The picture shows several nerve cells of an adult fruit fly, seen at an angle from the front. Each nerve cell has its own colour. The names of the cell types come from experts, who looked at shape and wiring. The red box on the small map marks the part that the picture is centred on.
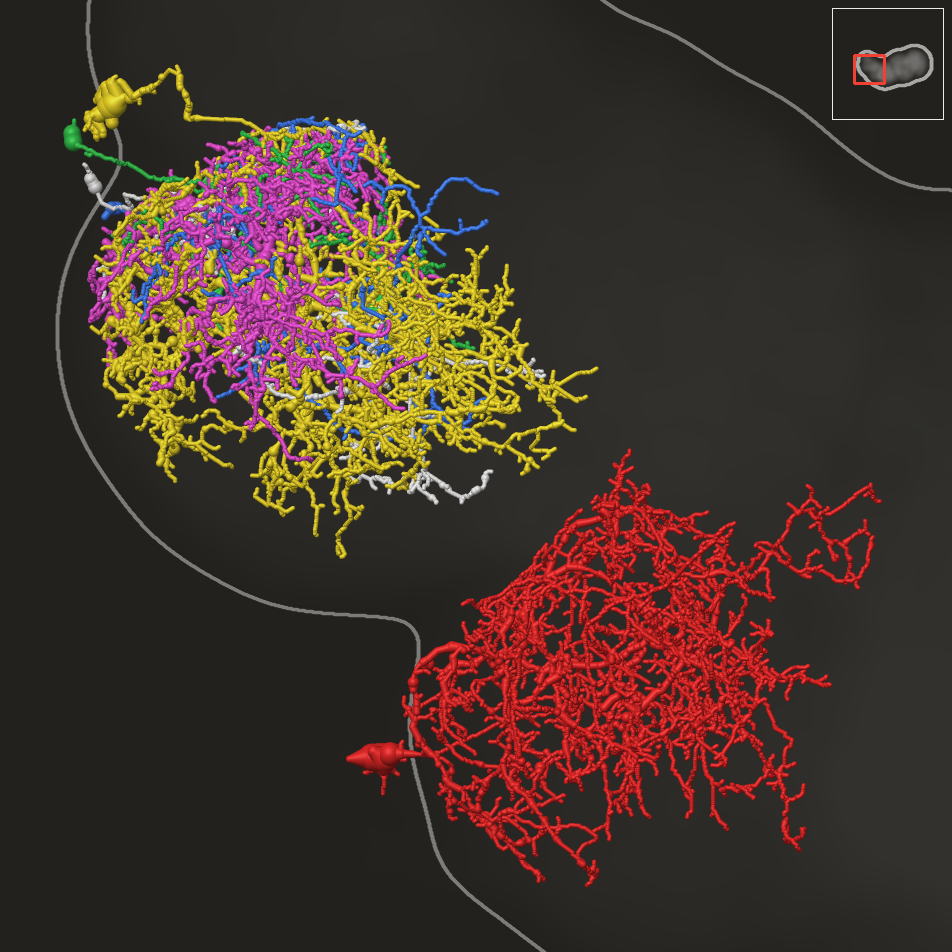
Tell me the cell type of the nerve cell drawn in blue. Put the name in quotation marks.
"IN21A048"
